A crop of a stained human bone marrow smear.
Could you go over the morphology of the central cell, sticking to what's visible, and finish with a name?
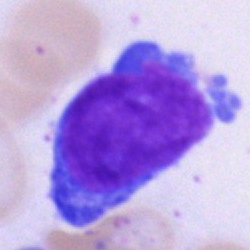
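Starting at the margin, small round blue blebs bud from the upper right edge of the cell. The cytoplasm is deep blue and forms a narrow rim, widest at the lower left. Within it, no distinct granules are seen. It is a blast.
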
